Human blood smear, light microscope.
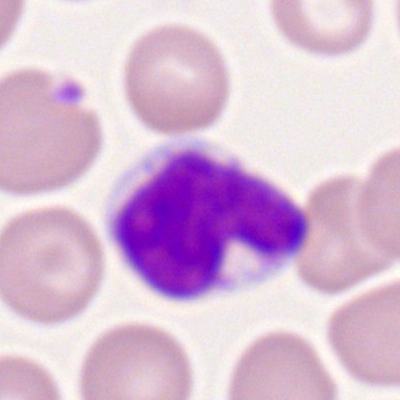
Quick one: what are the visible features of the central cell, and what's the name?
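First, the nucleus: it fills most of the cell and has an irregular, folded shape, with a sharp notch at its lower right. Second, the chromatin: dense and stained deep purple. Third, the cytoplasm: only a scant, pale blue rim around the nucleus. This cell is a lymphocyte.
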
